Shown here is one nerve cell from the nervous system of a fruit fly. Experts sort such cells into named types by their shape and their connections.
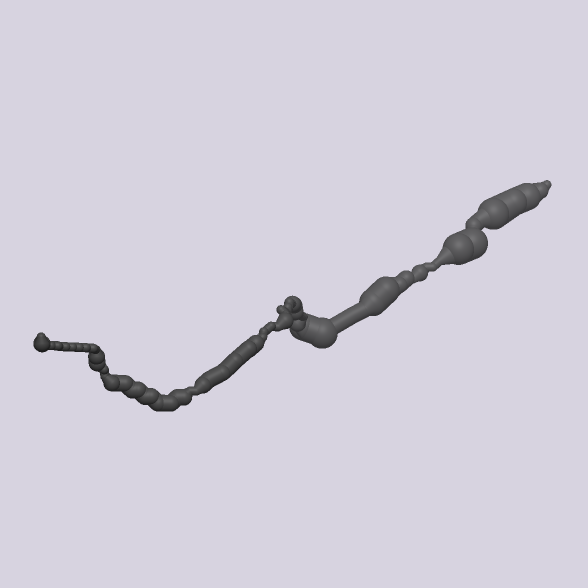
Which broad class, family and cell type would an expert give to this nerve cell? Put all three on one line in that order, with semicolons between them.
photoreceptor or other optic-lobe sensory neuron; class visual; R8p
